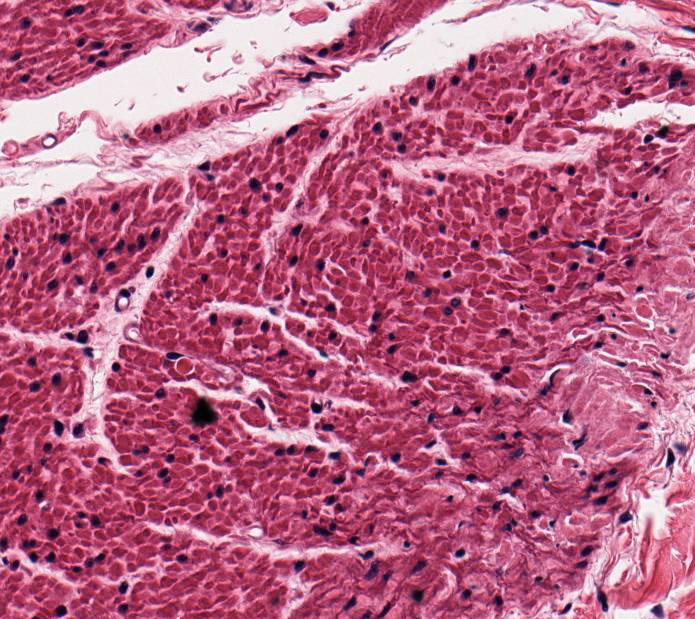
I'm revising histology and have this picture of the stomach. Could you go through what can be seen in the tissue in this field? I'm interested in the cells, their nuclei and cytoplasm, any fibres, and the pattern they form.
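Densely packed small, polygonal, eosinophilic cell profiles, cut in cross-section, fill most of the field. Thin, pale, branching connective tissue strands separate them into bundles. Their cytoplasm is deeply and evenly pink. Paler, more fibrous, wavy pink tissue occupies the lower right corner.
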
